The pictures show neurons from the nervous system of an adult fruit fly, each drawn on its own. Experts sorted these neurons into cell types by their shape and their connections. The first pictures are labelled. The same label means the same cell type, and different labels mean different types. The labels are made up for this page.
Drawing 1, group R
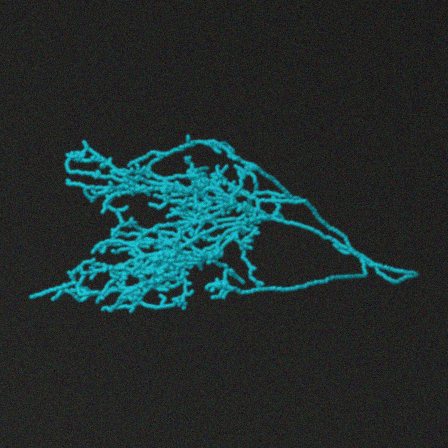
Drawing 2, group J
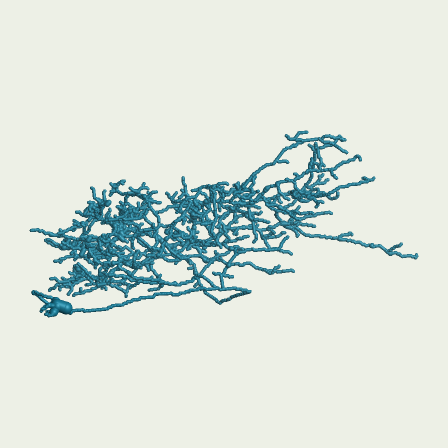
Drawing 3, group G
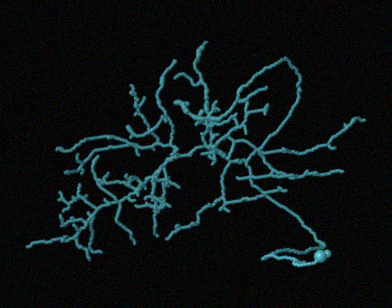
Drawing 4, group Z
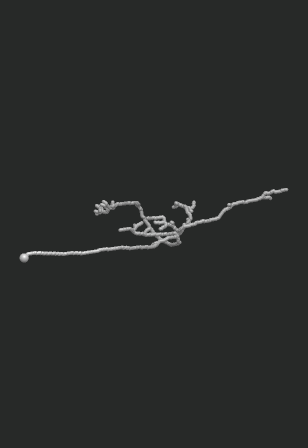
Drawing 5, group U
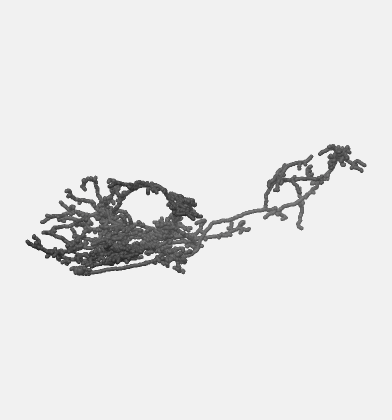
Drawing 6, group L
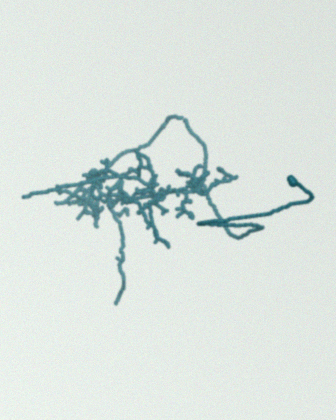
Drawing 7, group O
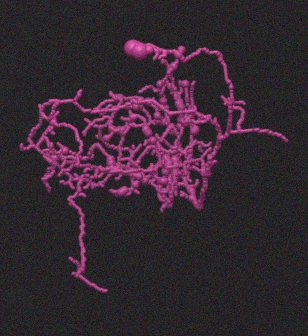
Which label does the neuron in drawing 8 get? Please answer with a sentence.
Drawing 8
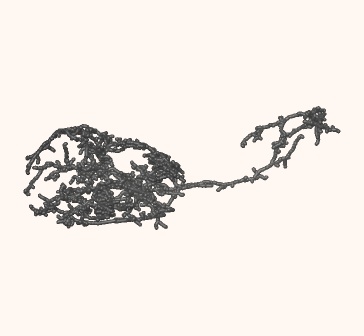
It belongs to group U.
